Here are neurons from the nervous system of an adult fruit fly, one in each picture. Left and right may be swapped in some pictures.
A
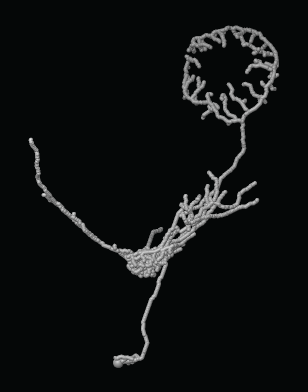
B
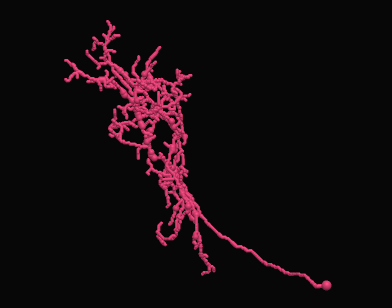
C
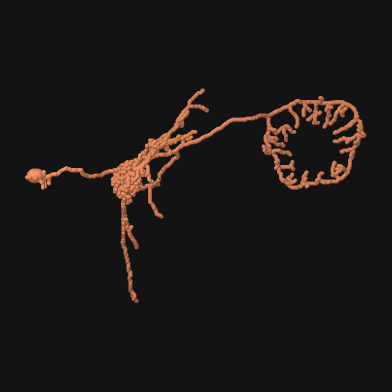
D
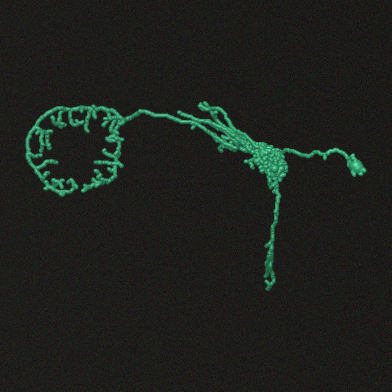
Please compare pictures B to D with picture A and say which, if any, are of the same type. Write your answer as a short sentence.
Picture C and picture D are of the same cell type.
